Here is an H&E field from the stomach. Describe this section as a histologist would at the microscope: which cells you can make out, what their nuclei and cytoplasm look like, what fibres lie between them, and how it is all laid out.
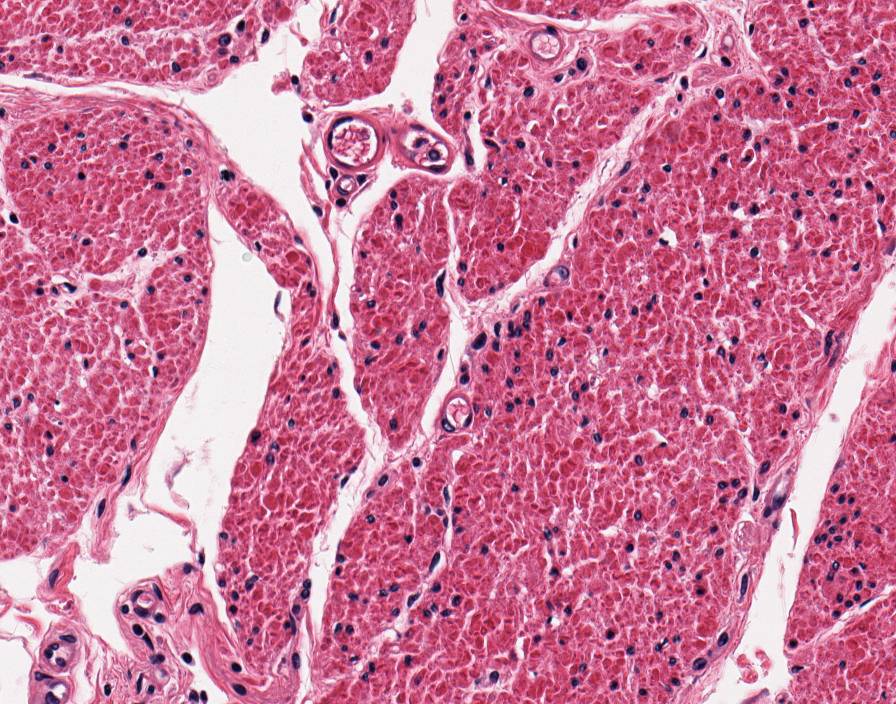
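Large bundles of smooth muscle, separated by narrow septa, occupy the field. Within the bundles most muscle cells are cut in cross-section and appear as small polygonal pink profiles. Their cytoplasm stains deep pink and looks finely granular. Small, dark, mostly round nuclei are scattered evenly through the bundles.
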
